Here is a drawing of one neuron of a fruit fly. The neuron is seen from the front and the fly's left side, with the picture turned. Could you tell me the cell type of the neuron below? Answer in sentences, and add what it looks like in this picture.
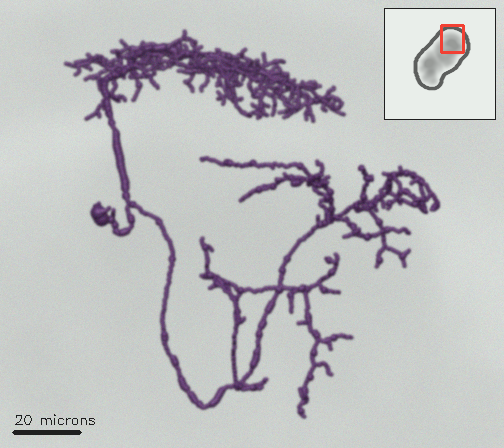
Its cell type is MeVP17. This is a visual projection neuron. The cell body can be seen on the left of the picture. From top to bottom in the picture it spans about 120 microns.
